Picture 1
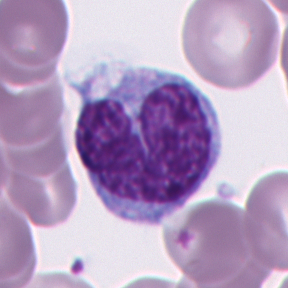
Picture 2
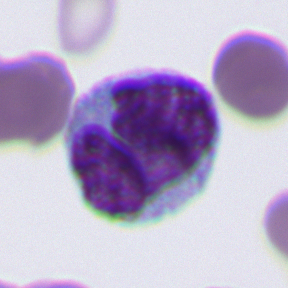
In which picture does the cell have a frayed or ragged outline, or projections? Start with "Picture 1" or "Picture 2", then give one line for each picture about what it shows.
Picture 1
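Picture 1: The upper-left edge of the cell is frayed into fine wispy projections.
Picture 2: The cell outline is round and smooth.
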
